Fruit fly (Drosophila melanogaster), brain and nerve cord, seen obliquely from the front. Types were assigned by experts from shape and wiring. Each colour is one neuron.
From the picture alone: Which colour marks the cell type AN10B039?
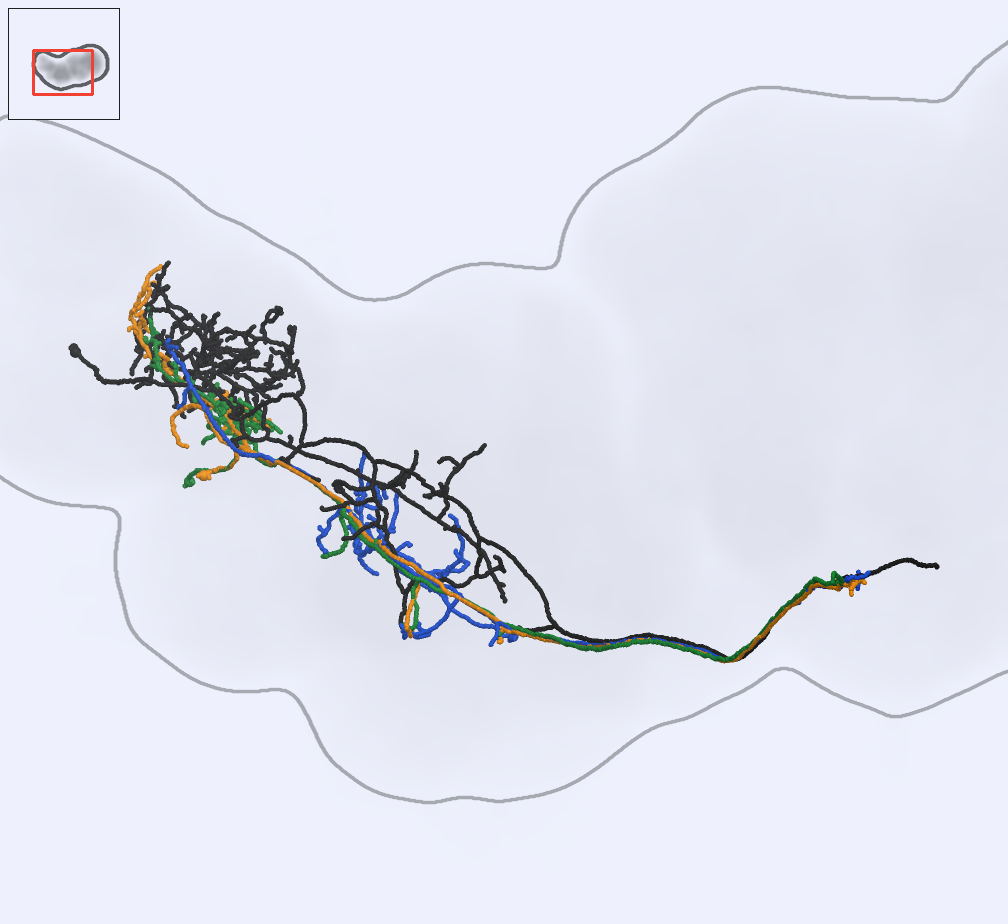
green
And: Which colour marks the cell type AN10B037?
orange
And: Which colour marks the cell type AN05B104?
black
